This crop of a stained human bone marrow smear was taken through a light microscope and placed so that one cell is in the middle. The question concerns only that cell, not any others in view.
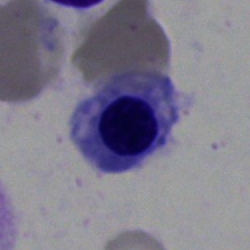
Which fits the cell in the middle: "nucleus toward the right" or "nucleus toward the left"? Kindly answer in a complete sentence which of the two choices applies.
The cell has its nucleus positioned toward the right.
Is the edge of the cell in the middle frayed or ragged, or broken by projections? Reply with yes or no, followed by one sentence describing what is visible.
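Yes. The upper right edge of the cell is ragged with small frayed projections.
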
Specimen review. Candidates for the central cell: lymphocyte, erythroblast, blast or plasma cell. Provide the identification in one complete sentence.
The cell in the middle of this crop is an erythroblast.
